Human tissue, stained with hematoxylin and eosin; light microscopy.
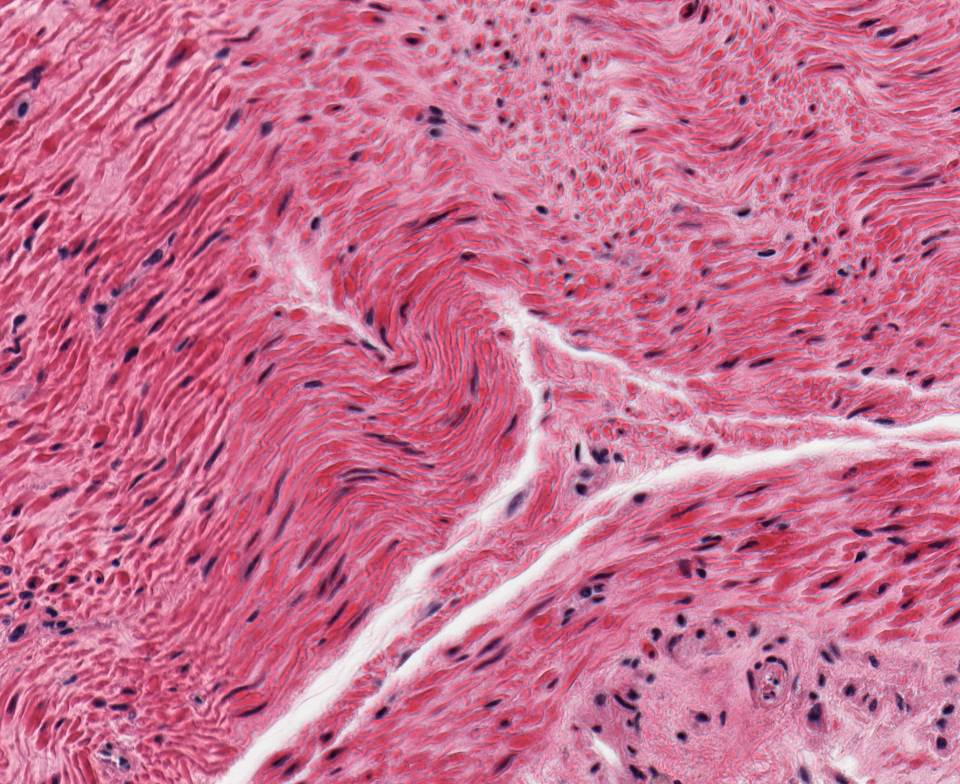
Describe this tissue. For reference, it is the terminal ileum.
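Lengthwise bundles: spindle-shaped smooth muscle cells, elongated dark cigar-shaped nuclei. Upper right: cross-cut muscle cells as small round pink profiles, some with a central dark nucleus. Cytoplasm strong bright pink throughout. Just left of centre, lengthwise fibres follow a wavy, swirling course.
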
